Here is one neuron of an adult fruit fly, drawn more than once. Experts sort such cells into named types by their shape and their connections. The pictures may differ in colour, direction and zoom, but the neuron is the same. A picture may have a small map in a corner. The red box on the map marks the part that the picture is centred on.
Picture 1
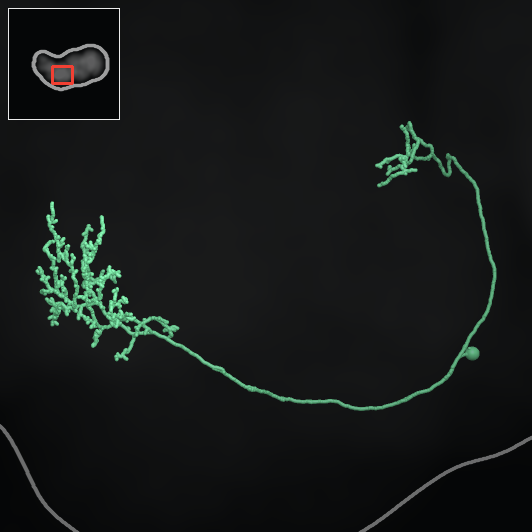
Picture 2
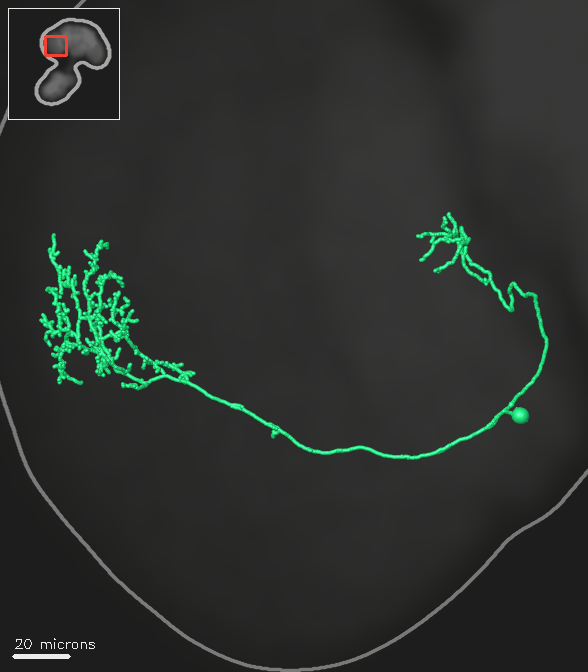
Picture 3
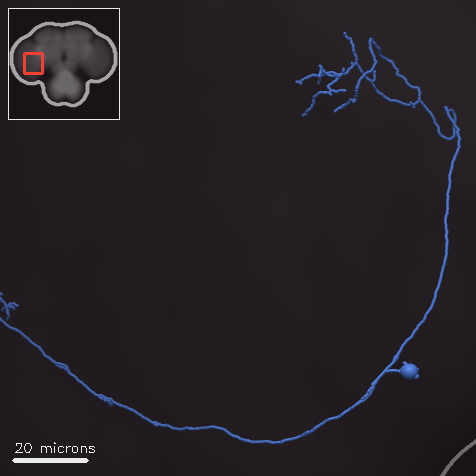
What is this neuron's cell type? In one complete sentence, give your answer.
The cell type designation of this neuron is MeLo3a.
